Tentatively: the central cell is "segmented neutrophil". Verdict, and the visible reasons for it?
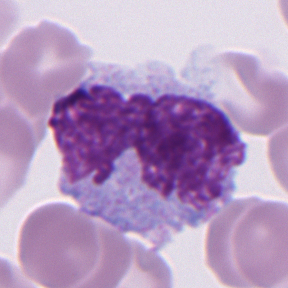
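The cytoplasm is a pale greyish blue and holds fine, faint purplish dust-like granules.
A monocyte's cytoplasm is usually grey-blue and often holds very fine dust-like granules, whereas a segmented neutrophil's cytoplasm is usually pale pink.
The name segmented neutrophil therefore does not fit: this is a monocyte. No nucleoli can be seen, and the outer edge is irregular and slightly ragged rather than smoothly round. Red cells lie around it on several sides without covering its nucleus.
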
